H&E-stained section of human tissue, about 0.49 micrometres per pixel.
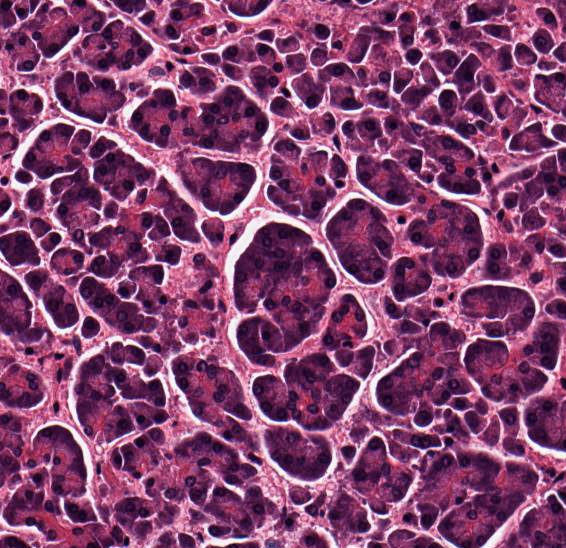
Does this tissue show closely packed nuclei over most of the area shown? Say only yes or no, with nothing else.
Yes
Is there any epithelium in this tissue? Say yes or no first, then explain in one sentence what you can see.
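Yes. The whole field is filled with closely packed rounded clusters of epithelial cells separated by thin strands of tissue.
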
